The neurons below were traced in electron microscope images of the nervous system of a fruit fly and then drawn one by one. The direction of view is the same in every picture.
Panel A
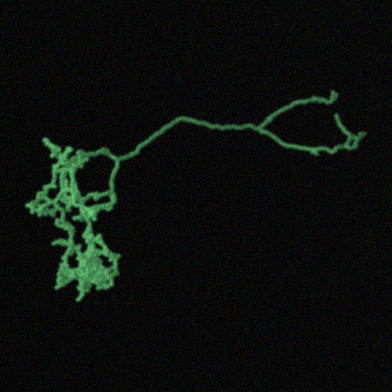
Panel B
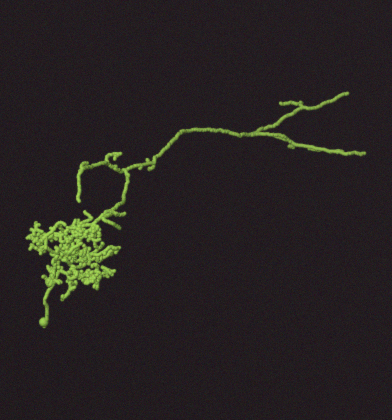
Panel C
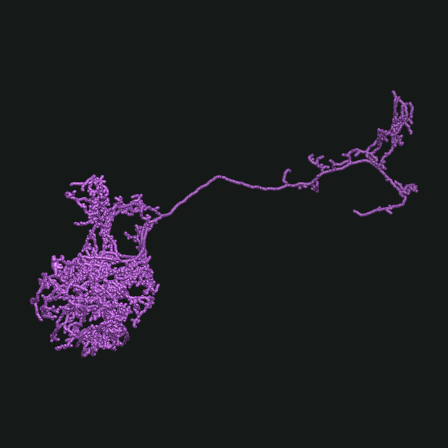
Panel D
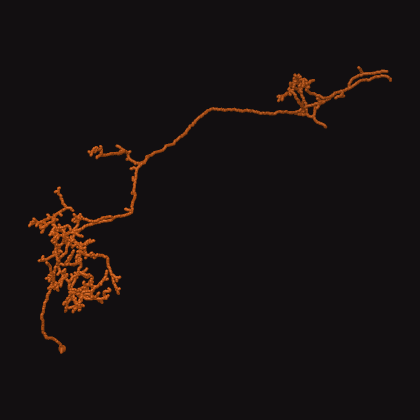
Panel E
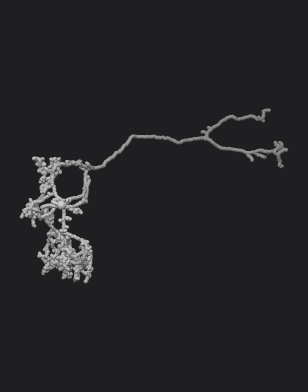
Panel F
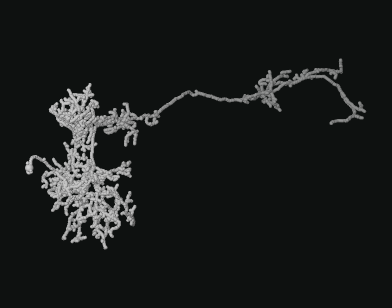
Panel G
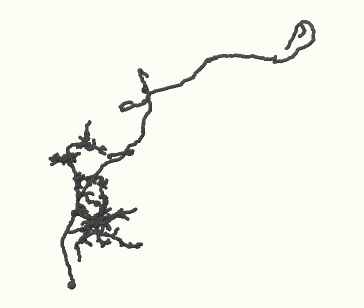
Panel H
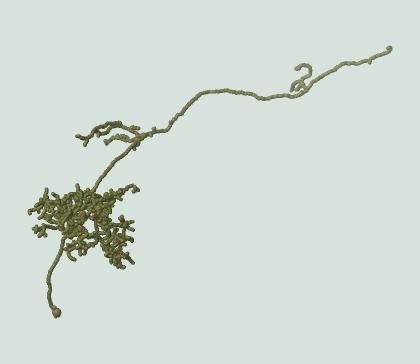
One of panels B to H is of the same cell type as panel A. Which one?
E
